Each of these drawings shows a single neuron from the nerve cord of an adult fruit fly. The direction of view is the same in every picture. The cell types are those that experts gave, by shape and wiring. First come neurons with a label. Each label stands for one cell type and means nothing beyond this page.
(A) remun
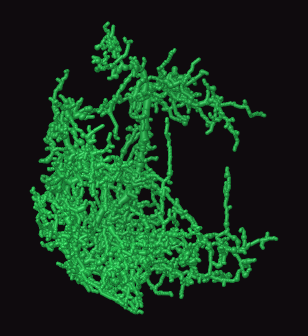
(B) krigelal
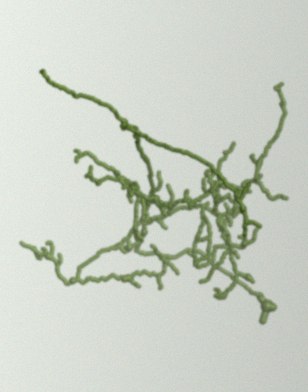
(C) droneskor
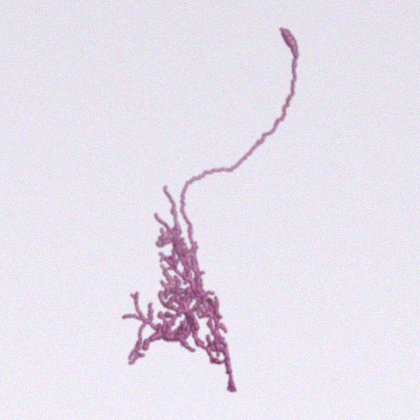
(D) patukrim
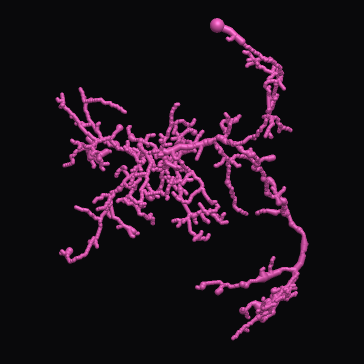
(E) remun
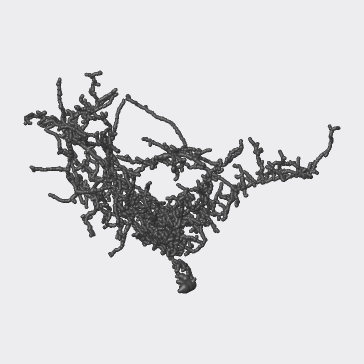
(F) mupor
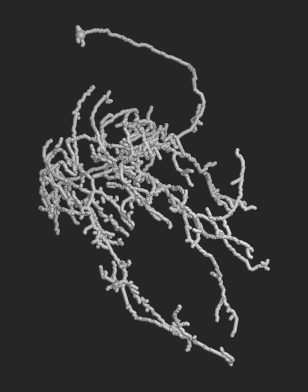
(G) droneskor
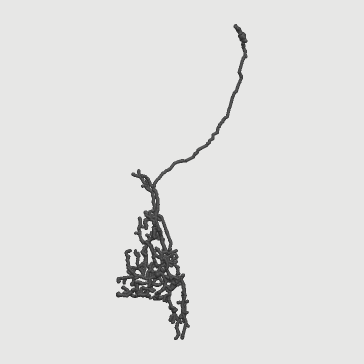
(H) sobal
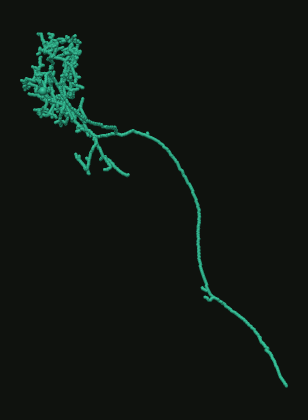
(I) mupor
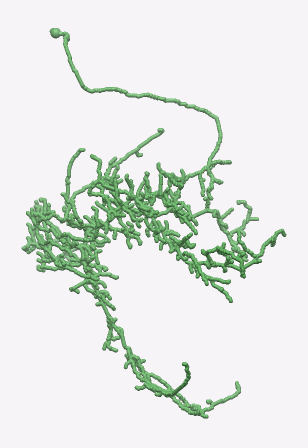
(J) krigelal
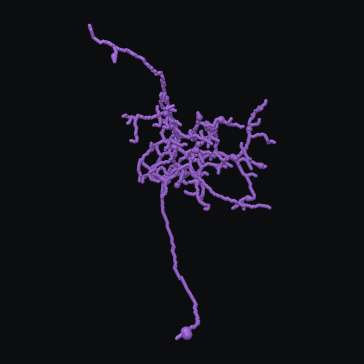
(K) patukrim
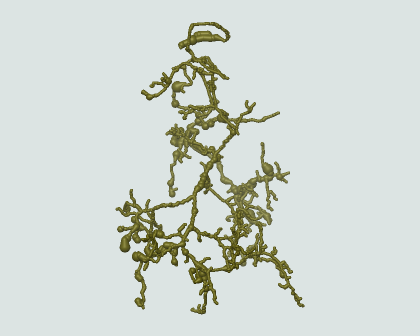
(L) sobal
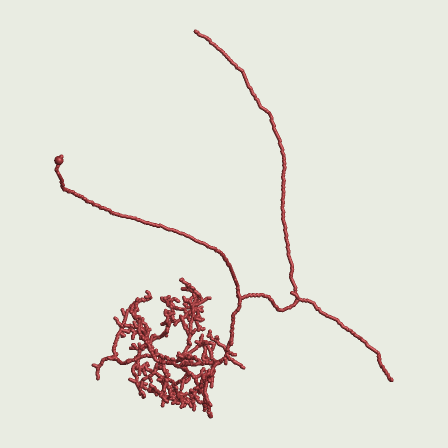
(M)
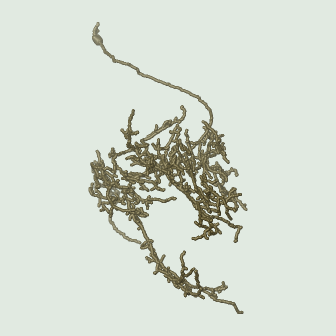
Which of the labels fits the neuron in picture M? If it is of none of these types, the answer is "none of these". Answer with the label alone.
mupor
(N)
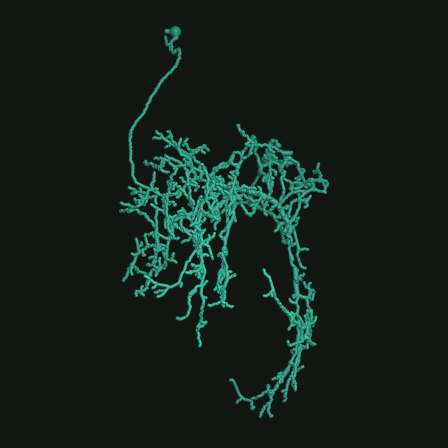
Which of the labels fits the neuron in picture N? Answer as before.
mupor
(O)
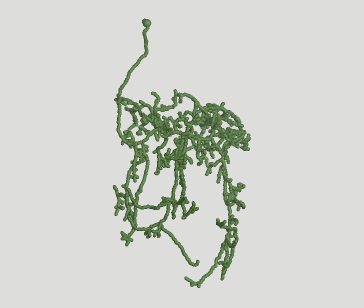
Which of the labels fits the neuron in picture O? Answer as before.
mupor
